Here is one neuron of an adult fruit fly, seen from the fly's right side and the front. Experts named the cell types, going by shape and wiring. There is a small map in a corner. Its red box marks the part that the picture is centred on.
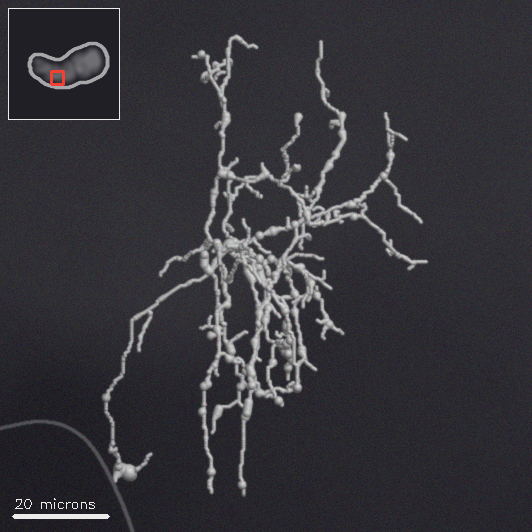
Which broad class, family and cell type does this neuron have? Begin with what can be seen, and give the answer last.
The cell body is at the lower left of the picture. By the scale bar it is about 100 microns tall in this view. The picture shows dozens of branch ends. Its broad class is nerve-cord intrinsic neuron. Its family is hemilineage 04B. It is of cell type IN04B097.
